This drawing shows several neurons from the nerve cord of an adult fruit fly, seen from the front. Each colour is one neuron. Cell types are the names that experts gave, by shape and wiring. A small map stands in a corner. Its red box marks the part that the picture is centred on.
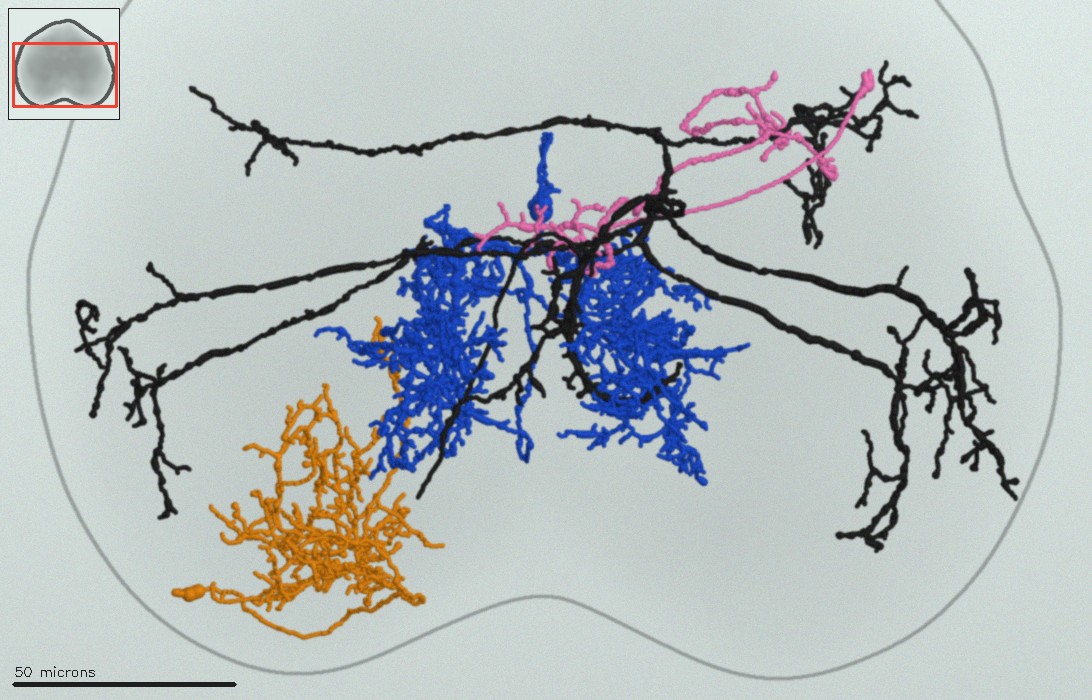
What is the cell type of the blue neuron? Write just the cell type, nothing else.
IN00A003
